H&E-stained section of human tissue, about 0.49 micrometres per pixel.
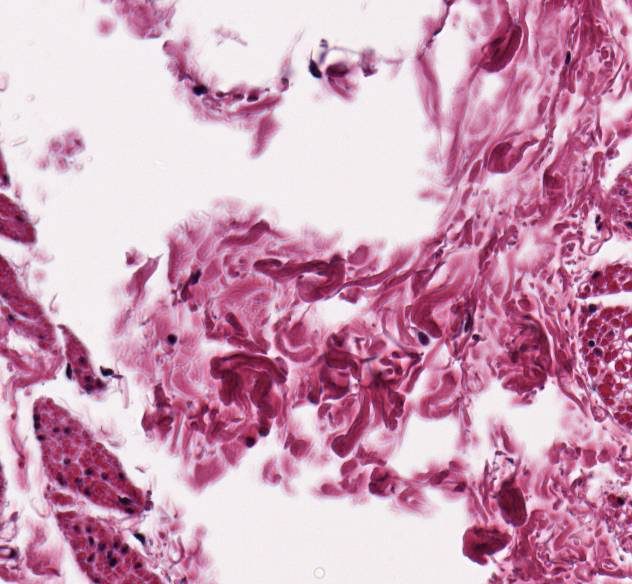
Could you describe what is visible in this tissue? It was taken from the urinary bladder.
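Centre: loosely arranged collagen bundles, eosinophilic, running in wavy, irregular directions. Upper left, above them: a large empty space. Nuclei sparse, small, dark, scattered among the bundles. No fat cells.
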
